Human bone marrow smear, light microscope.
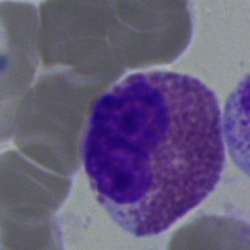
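Eosinophil, the cell in the middle of a stained bone marrow smear. Its nucleus lies to the left side of the cell, and the chromatin stains a deep purple-blue. Abundant cytoplasm takes up about half of the cell, with a paler, less granular patch at the lower edge.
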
